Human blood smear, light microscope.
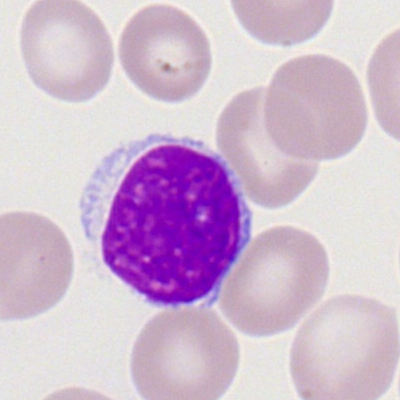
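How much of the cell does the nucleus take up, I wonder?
Most of it, leaving just a narrow rim of cytoplasm.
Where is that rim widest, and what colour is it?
Widest on the left side, and pale blue.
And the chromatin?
Dark purple and coarsely clumped.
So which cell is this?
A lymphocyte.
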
